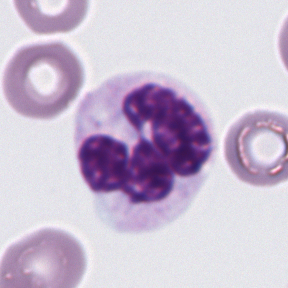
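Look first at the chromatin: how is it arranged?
It is dark purple and coarsely clumped, with small paler gaps between the clumps, and you will find no nucleoli.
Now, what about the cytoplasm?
Pale pinkish-lilac, showing most widely at the upper left and lower edge, with no large orange-red granules, only a faint fine speckling.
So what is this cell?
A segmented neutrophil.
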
